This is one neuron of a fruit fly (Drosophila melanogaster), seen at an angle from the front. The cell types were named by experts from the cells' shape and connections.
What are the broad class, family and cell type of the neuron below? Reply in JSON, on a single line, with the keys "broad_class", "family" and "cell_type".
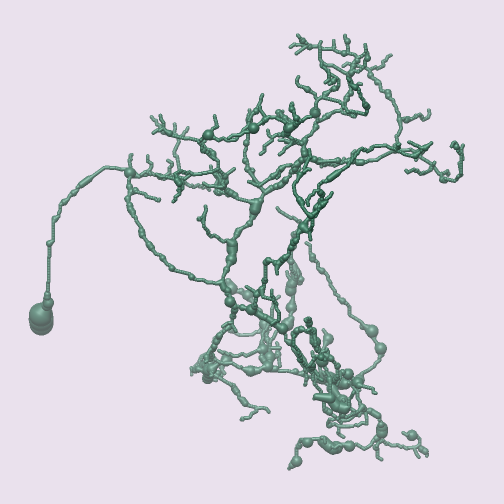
{"broad_class": "central-brain intrinsic neuron", "family": "hemilineage AOTUv1_medial", "cell_type": "CRE043_a2"}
